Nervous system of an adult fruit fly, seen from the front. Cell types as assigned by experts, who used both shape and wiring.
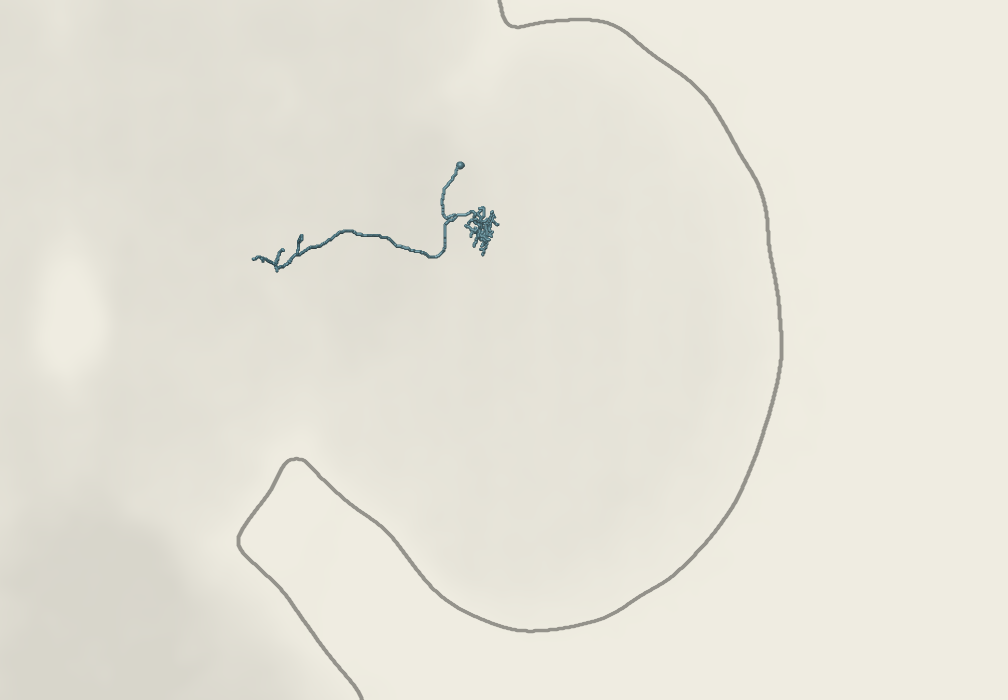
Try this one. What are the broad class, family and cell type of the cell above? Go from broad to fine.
visual projection neuron; LPC; LPC1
